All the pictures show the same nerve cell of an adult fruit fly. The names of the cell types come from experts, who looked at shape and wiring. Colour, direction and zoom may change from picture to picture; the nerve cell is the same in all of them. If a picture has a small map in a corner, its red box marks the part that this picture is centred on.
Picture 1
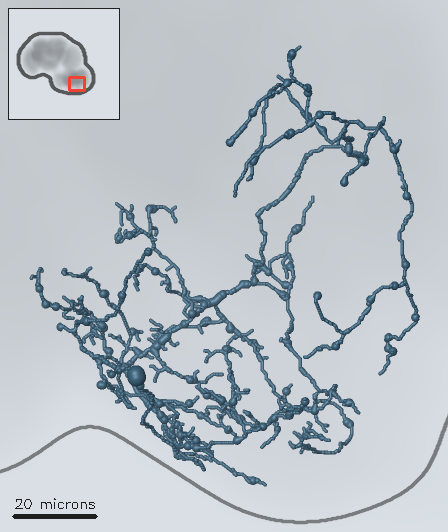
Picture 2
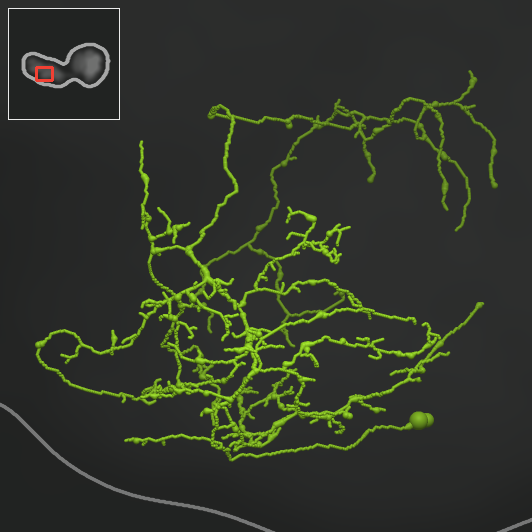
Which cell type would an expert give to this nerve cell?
IN04B078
